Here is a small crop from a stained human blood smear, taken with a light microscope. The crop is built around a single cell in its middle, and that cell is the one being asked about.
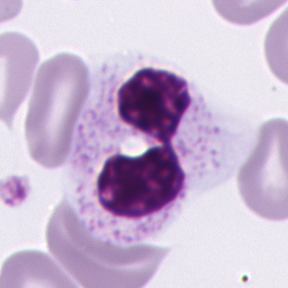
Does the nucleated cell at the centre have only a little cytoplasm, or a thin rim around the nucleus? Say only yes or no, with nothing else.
No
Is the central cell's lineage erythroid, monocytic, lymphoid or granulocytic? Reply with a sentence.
In terms of lineage, the cell at the center is granulocytic.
